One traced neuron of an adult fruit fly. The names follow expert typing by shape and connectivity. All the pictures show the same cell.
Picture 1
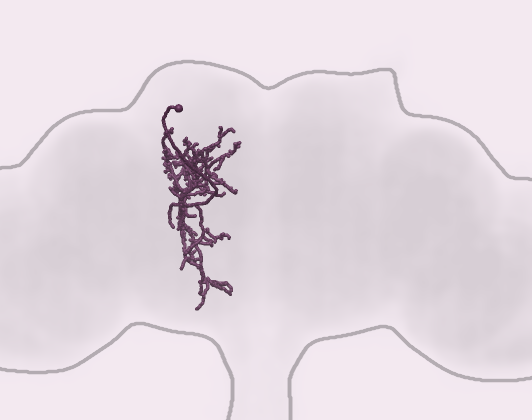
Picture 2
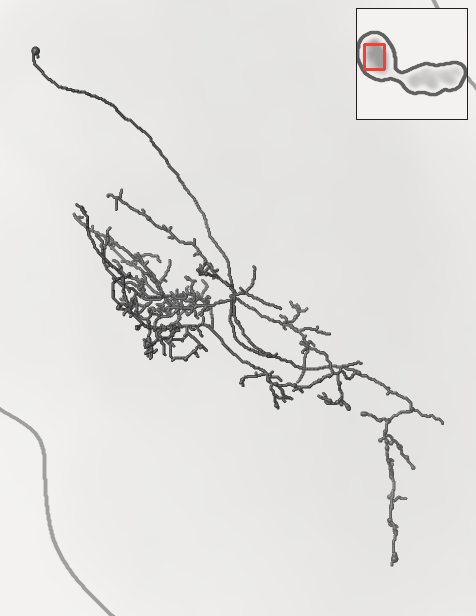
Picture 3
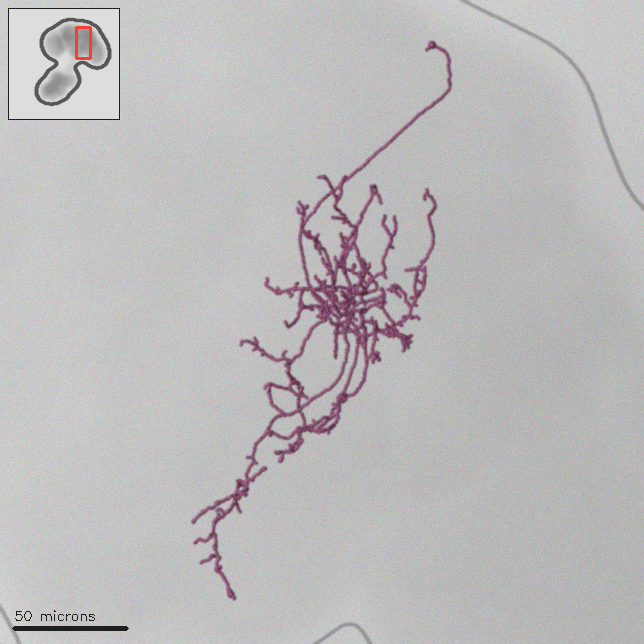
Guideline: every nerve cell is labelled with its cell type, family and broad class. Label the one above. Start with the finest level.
LAL020; hemilineage AOTUv1_ventral; central-brain intrinsic neuron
